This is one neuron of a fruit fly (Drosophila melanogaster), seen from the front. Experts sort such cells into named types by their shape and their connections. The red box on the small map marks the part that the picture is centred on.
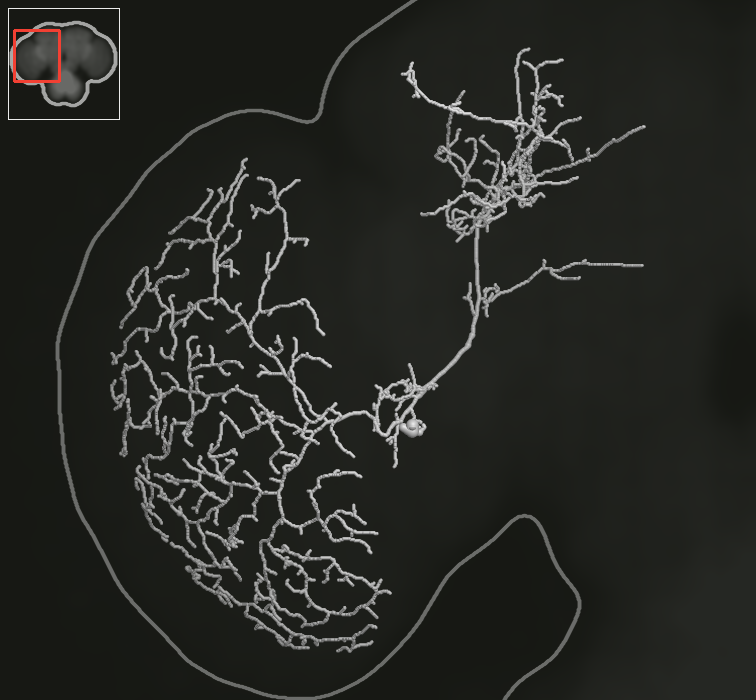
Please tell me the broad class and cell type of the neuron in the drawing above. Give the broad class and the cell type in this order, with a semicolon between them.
visual centrifugal neuron; aMe17b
